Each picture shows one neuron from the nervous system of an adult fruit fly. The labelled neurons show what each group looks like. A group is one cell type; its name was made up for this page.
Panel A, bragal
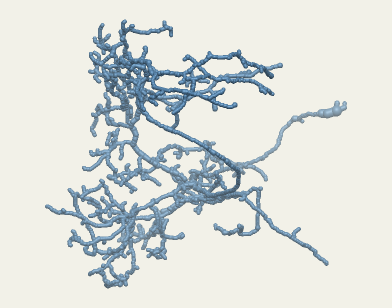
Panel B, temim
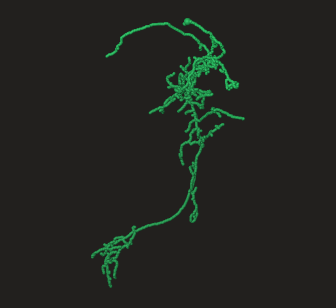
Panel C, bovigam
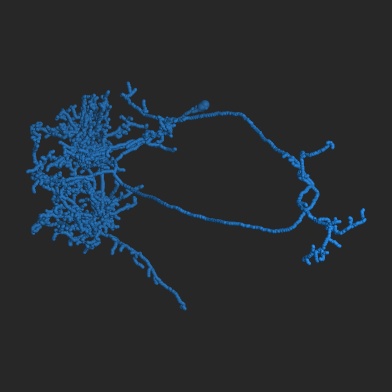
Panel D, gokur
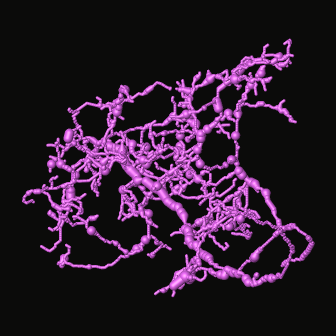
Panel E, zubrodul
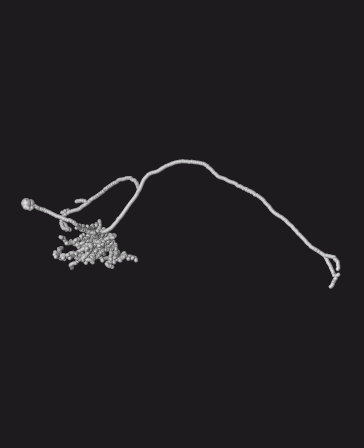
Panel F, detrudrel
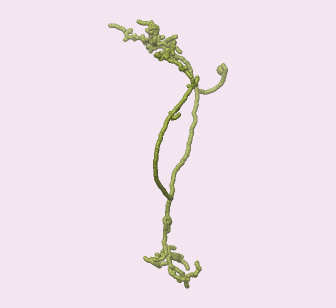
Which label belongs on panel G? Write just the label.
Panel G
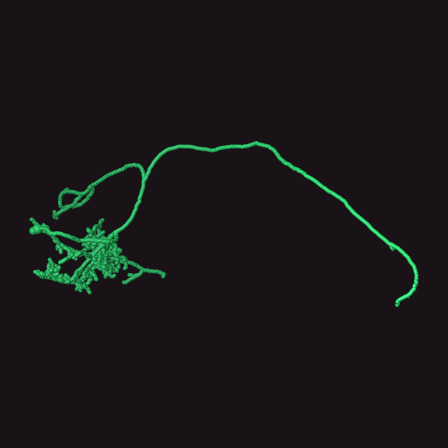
zubrodul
